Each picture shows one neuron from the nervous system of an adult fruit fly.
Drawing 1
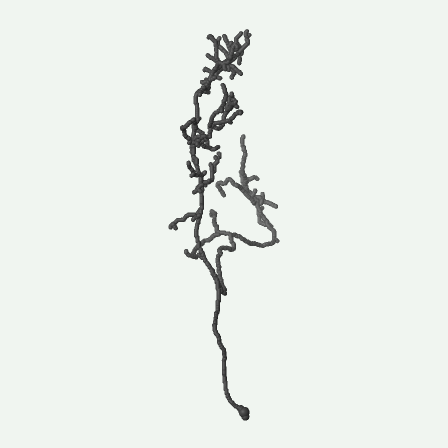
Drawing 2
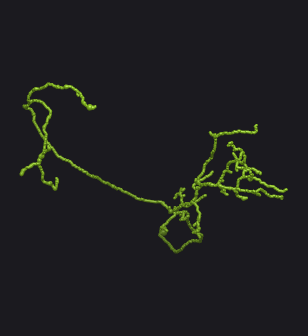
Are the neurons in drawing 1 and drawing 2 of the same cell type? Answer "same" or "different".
different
